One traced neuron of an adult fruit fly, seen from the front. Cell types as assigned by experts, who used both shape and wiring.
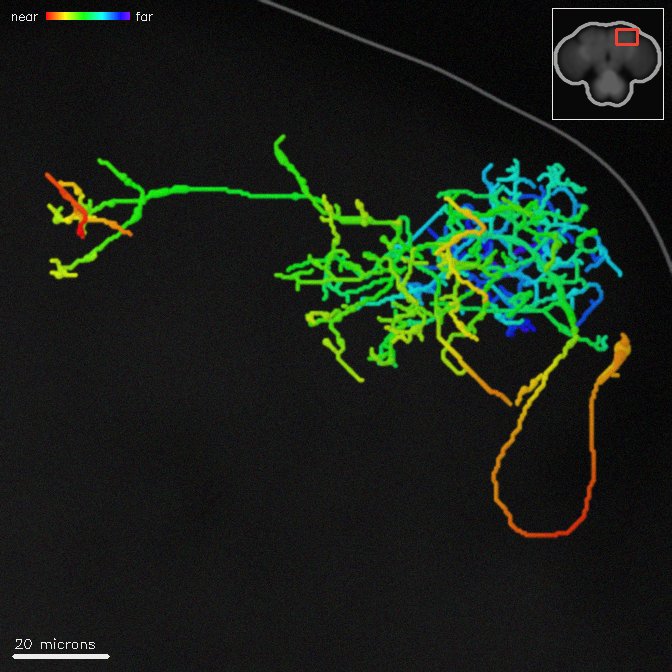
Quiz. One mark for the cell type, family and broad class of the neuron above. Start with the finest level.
LHAV4j1; hemilineage LHl1; central-brain intrinsic neuron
